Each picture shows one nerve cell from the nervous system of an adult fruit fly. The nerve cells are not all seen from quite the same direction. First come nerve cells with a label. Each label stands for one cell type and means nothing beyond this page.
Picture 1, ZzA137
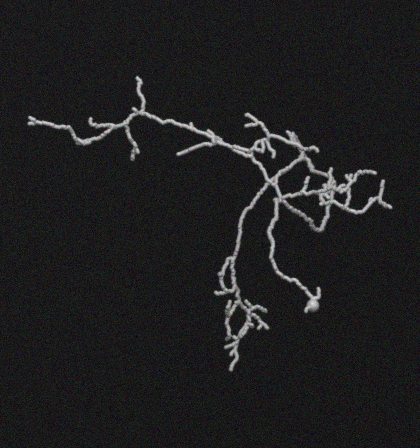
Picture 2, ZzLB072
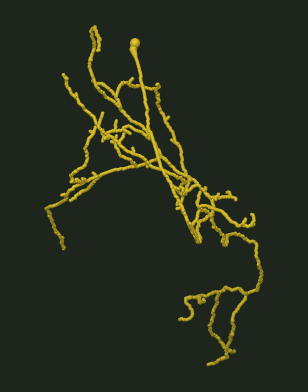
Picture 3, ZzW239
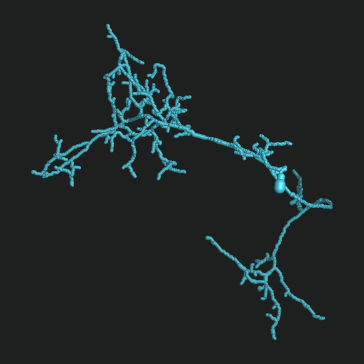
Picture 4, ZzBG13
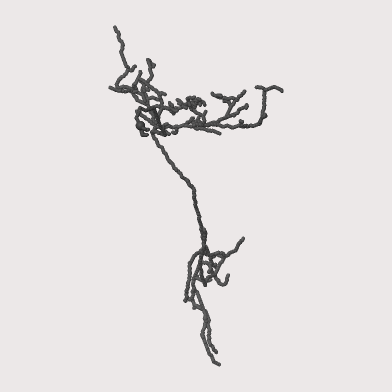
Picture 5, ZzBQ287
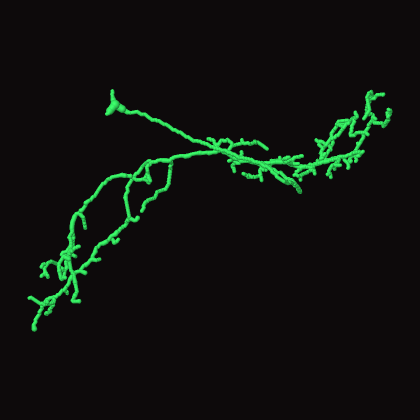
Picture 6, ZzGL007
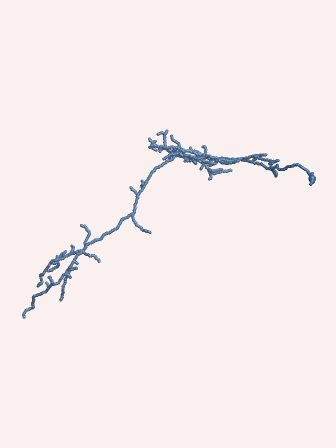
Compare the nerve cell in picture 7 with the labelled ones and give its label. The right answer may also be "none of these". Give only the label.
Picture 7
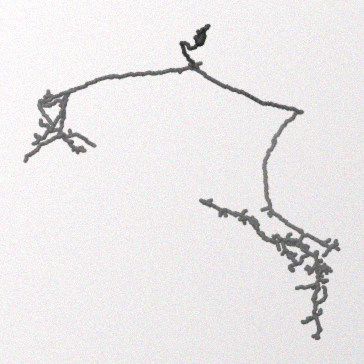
ZzA137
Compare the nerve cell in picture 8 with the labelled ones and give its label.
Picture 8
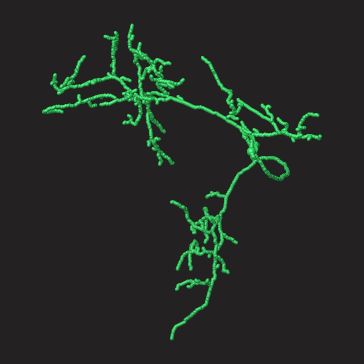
ZzW239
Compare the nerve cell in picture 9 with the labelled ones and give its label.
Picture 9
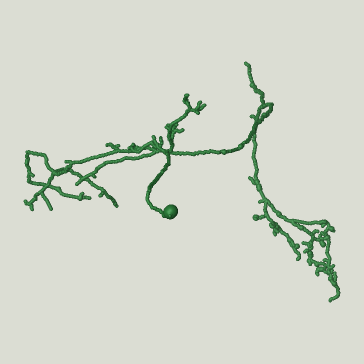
ZzA137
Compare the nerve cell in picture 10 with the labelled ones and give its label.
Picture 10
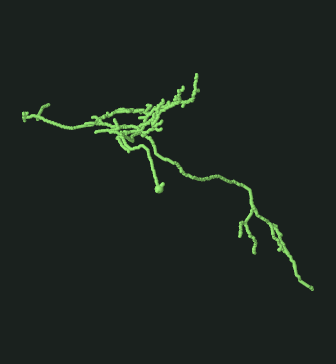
none of these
